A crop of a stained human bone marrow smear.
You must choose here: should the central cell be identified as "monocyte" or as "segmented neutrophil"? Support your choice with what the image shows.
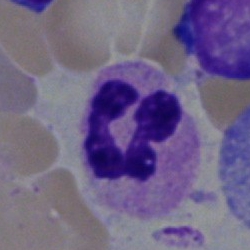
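It's a segmented neutrophil, not a monocyte. Its lobes curve around a small pale central gap.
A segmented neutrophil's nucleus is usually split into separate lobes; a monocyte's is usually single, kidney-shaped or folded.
The cytoplasm is plentiful and pale pinkish-lilac.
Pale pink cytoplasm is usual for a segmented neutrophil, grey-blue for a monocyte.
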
